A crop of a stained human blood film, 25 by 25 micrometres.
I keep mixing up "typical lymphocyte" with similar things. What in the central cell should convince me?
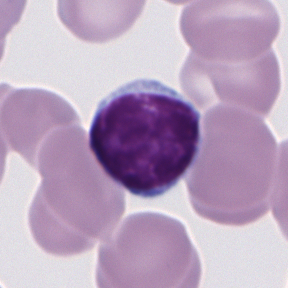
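What you have here is a typical lymphocyte, and several things in it go with that. It measures about 10 micrometres across.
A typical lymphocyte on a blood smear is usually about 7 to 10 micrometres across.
Its nucleus is round in outline, about 9 micrometres across, and fills about 80% of the cell's area.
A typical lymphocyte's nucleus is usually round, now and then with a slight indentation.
Notice too that the chromatin is dense, dark purple and coarsely clumped, and that the pale blue cytoplasm forms only a thin rim, widest at the top of the cell.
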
